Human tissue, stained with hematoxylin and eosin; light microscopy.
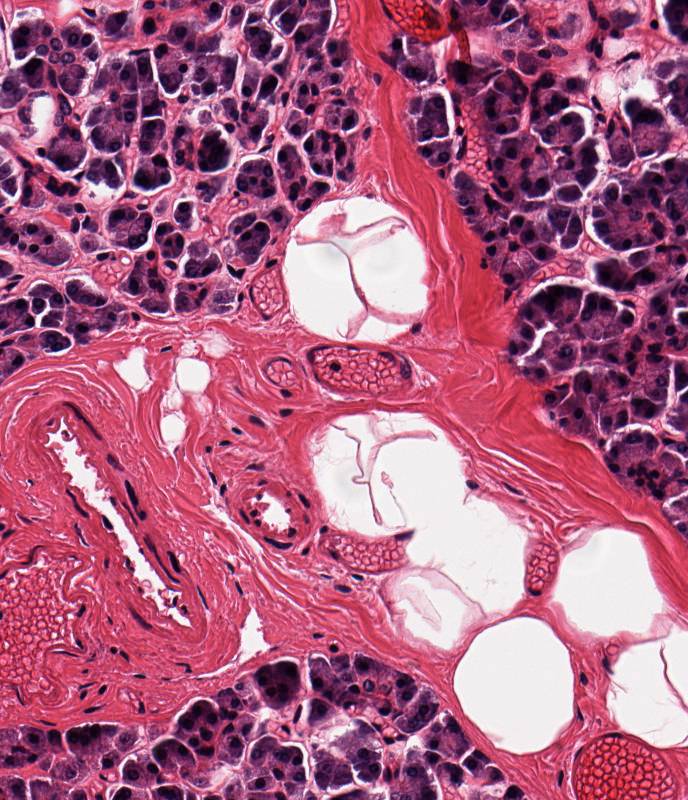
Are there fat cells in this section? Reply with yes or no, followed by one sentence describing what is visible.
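Yes. Several large round empty adipocytes lie within the fibrous band in the centre and lower right.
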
